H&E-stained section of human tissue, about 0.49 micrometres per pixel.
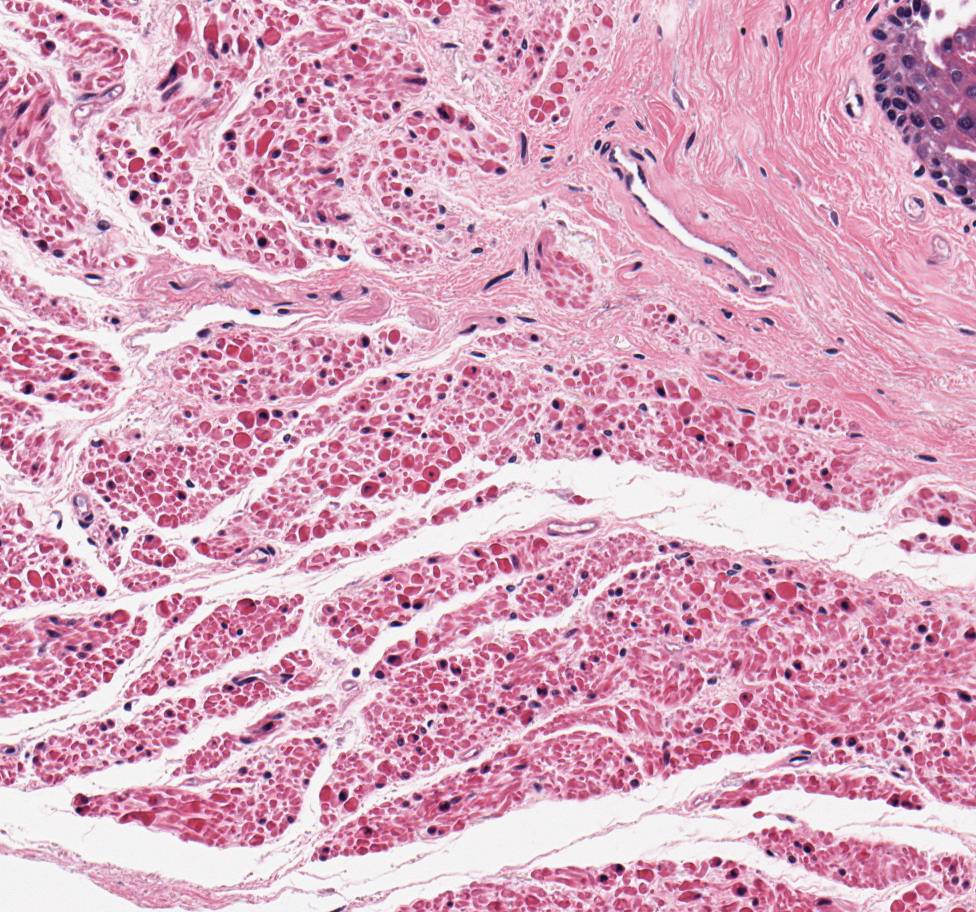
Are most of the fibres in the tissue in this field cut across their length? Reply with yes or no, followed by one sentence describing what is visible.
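Yes. Most of the field is filled with bundles of muscle cells cut in cross section, while dense connective tissue occupies the upper right.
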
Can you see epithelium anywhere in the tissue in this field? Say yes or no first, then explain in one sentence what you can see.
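Yes. A small strip of epithelium with crowded dark purple nuclei lies at the top right corner.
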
